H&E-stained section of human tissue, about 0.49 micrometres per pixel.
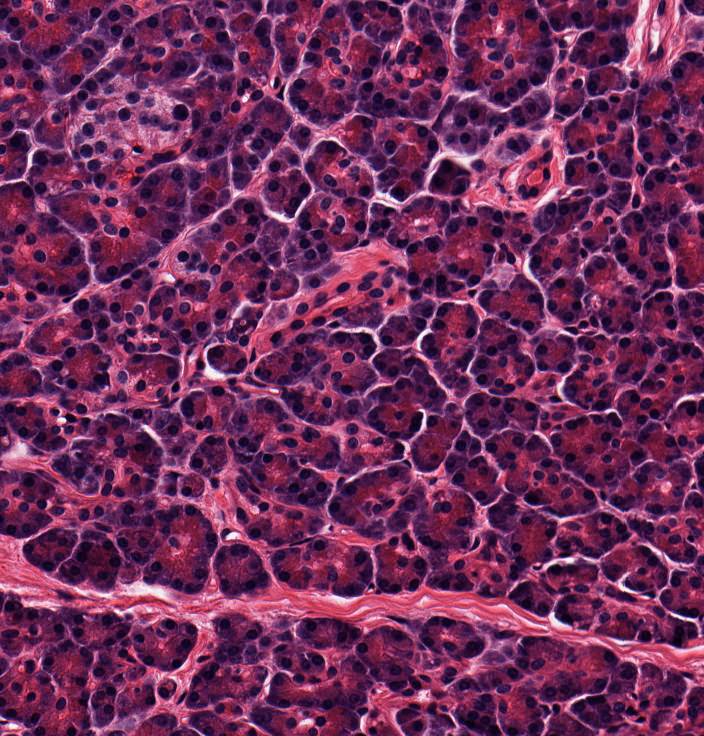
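Pancreas. Whole field: closely packed small rounded acini in lobules. Acinar cells: pyramidal, round dark nuclei basal, at the acinus's outer edge. Cytoplasm: apex deep pink-red and granular, base purple. Lower field: a roughly horizontal band of pink collagenous connective tissue.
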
